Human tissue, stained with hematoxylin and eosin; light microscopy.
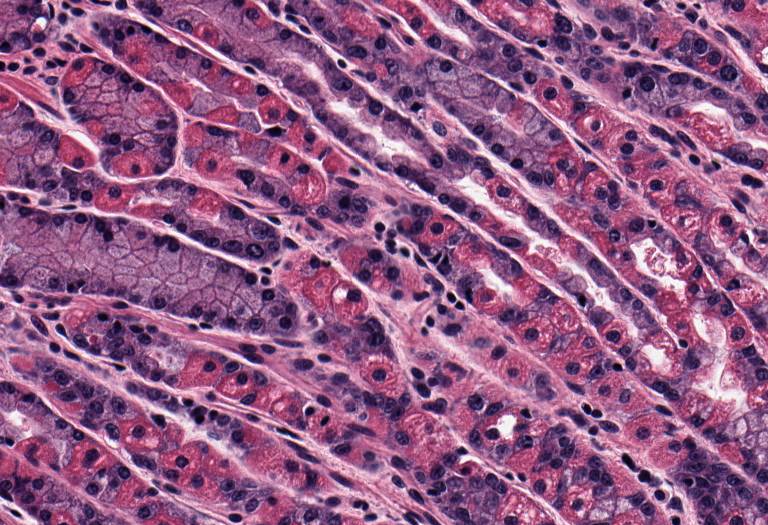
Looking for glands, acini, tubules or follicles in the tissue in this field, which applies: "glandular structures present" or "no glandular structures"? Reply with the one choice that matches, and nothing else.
Glandular structures present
